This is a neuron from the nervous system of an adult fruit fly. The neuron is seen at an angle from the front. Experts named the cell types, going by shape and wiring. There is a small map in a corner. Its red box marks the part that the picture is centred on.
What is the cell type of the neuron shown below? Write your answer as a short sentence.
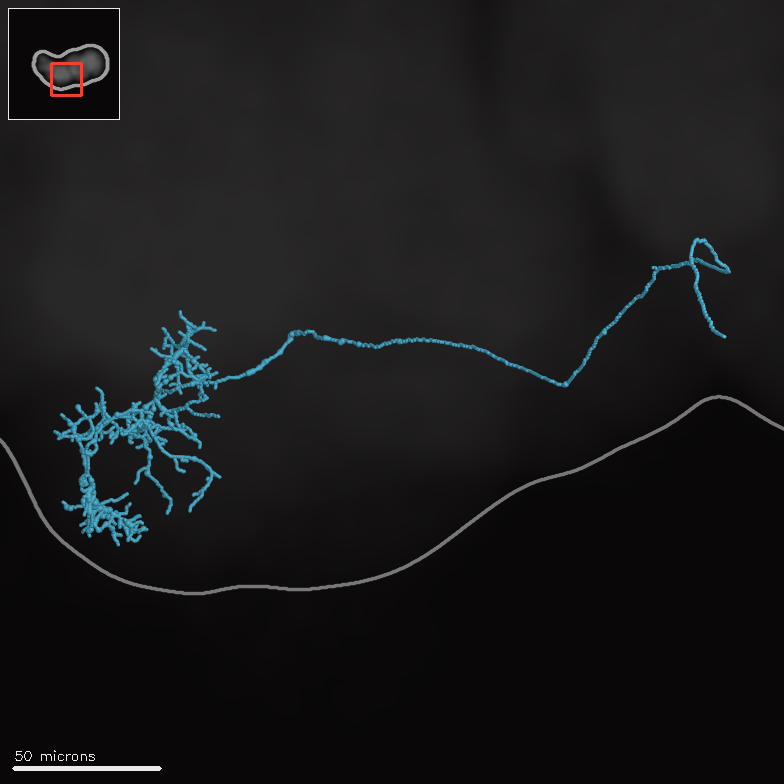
The cell type is DNge061.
